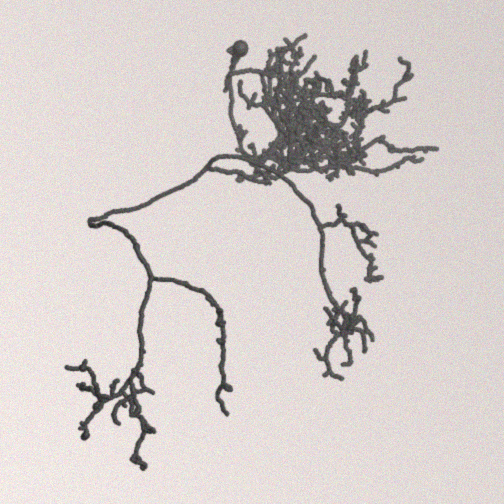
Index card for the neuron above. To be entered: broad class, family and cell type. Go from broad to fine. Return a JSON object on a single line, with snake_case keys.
{"broad_class": "nerve-cord intrinsic neuron", "family": "hemilineage 18B", "cell_type": "IN18B008"}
